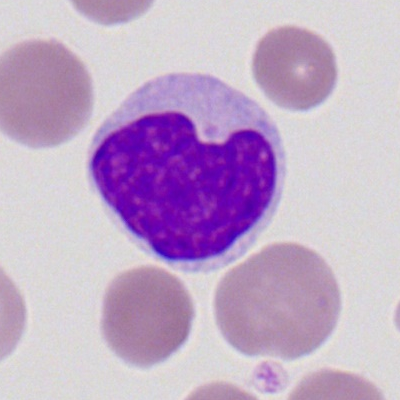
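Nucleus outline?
A single notch in the upper edge.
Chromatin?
Dark purple, clumped, paler patches between clumps.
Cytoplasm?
Pale greyish blue; rim widest above the nucleus.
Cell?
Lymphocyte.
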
